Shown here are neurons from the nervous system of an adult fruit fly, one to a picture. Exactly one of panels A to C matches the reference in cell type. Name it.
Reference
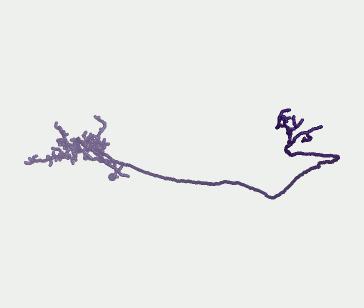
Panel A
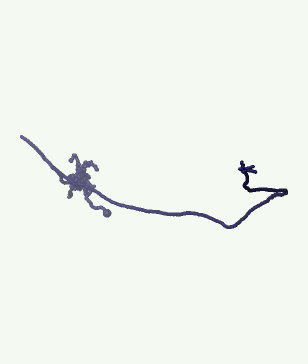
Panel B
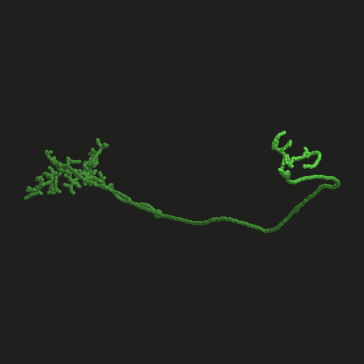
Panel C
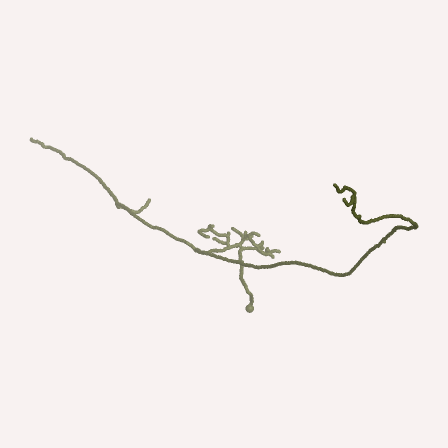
B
